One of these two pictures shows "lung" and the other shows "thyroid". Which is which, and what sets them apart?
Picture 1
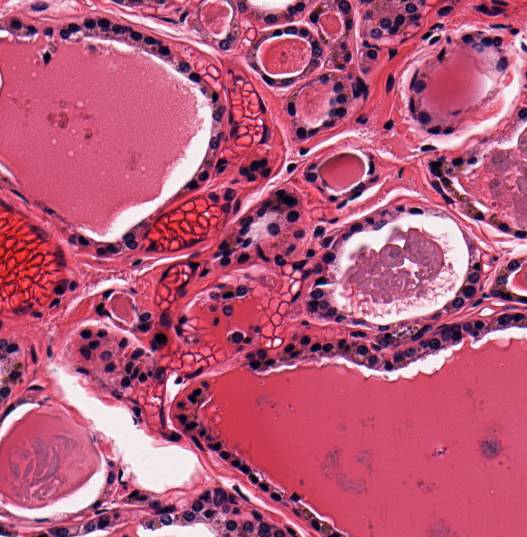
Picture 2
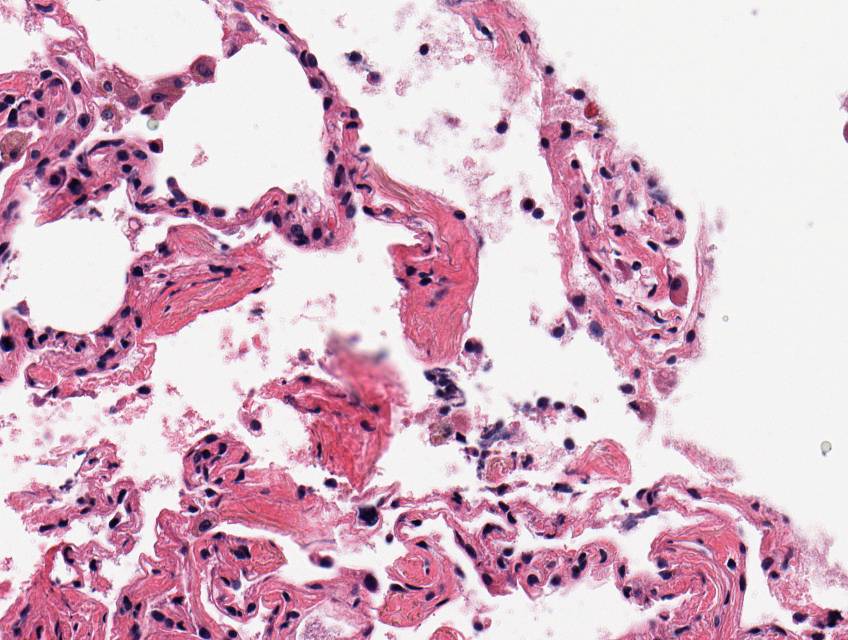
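Answer: the thyroid is picture 1, the lung picture 2. In the thyroid, closely packed rounded follicles of widely varying size make up the field, the largest lying at the upper left and lower right. A single layer of flattened to cuboidal epithelial cells with small, round, darkly stained nuclei lines each follicle. Tightly packed red blood cells with polygonal outlines form bright red clusters at the left edge and left of centre. In the lung, several septa are widened by dense bundles of wavy pink collagen, most plainly in the centre, and hold many small, dark, oval to elongated nuclei along their length. Flattened cells with dark nuclei line the septal surfaces facing the empty spaces, and loose rounded cells with dark nuclei lie free within the spaces in the centre and right.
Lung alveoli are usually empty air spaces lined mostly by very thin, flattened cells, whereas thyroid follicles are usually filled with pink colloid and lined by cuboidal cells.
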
